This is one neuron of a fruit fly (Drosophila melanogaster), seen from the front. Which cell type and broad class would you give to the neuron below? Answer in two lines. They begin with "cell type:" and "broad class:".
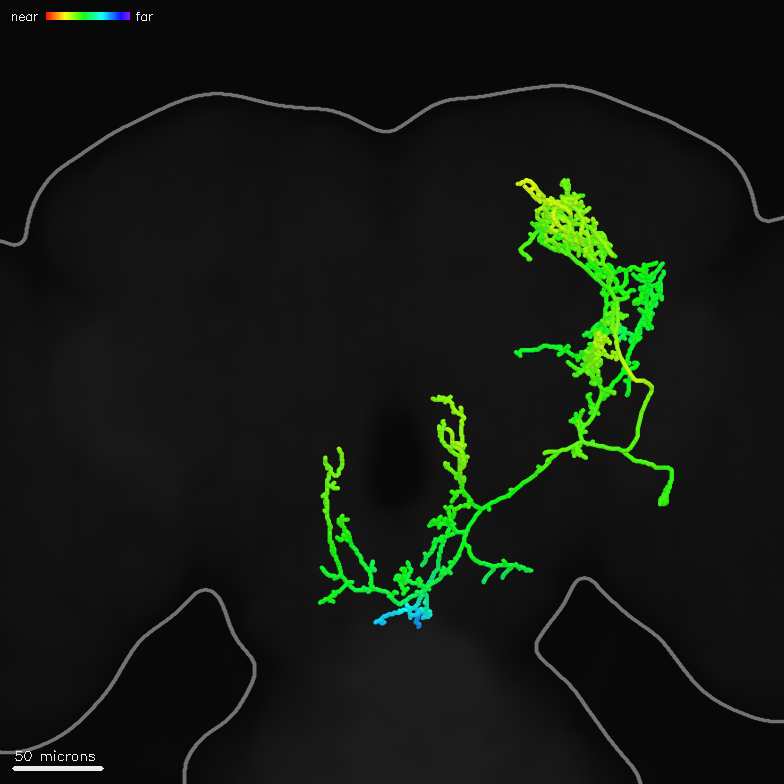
cell type: SIP025
broad class: central-brain intrinsic neuron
